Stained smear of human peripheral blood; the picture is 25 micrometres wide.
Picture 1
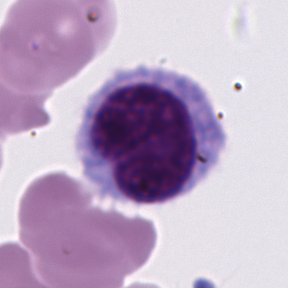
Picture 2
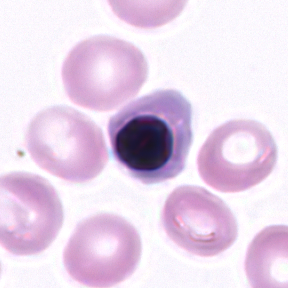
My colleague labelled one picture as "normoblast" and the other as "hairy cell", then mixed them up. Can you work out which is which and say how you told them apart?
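The hairy cell is in picture 1, the normoblast in picture 2. Size first: the hairy cell is about 13 micrometres across, the normoblast about 8 micrometres. Outline next: the hairy cell is roughly round with a finely ragged, fuzzy edge, while the normoblast's outline is irregular and somewhat angular rather than a smooth circle.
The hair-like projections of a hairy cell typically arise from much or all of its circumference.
Nucleus: in the hairy cell it measures about 10 by 9 micrometres, fills about 60% of the cell's area, and is rounded but crossed diagonally by a fold or cleft that gives it a partly indented look.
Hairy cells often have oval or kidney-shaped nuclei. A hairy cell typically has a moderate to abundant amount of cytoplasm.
Chromatin: dark purple, fairly dense and slightly clumped in the hairy cell; dense, almost black and without visible pattern in the normoblast, where no nucleoli can be seen.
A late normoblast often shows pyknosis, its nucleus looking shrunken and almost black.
Cytoplasm: the normoblast's is greyish lilac, bluer than the pink of the surrounding red cells.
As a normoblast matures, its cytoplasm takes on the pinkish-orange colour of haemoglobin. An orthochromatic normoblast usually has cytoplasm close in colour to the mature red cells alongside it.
Granules: neither cell shows any in its cytoplasm, and the hairy cell also shows no clear vacuoles.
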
